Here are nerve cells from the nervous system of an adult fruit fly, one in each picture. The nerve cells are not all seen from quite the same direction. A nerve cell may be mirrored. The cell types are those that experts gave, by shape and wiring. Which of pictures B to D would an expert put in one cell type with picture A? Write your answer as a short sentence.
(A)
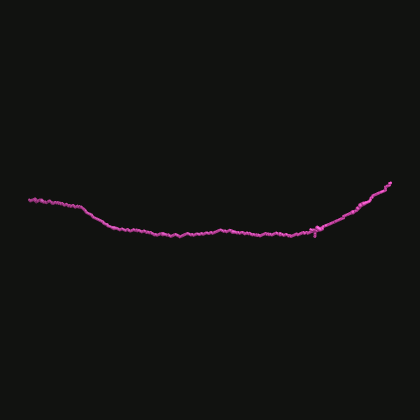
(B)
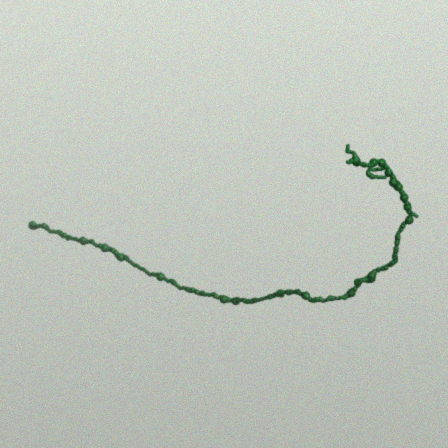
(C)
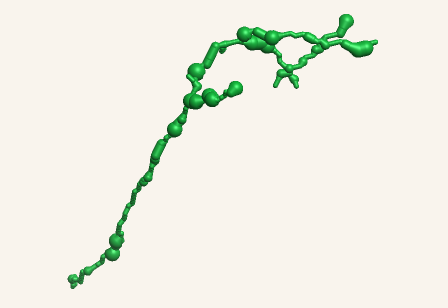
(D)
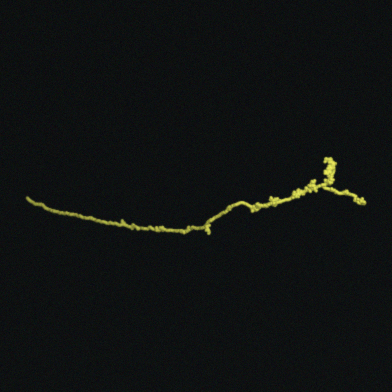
Picture B is of the same cell type.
